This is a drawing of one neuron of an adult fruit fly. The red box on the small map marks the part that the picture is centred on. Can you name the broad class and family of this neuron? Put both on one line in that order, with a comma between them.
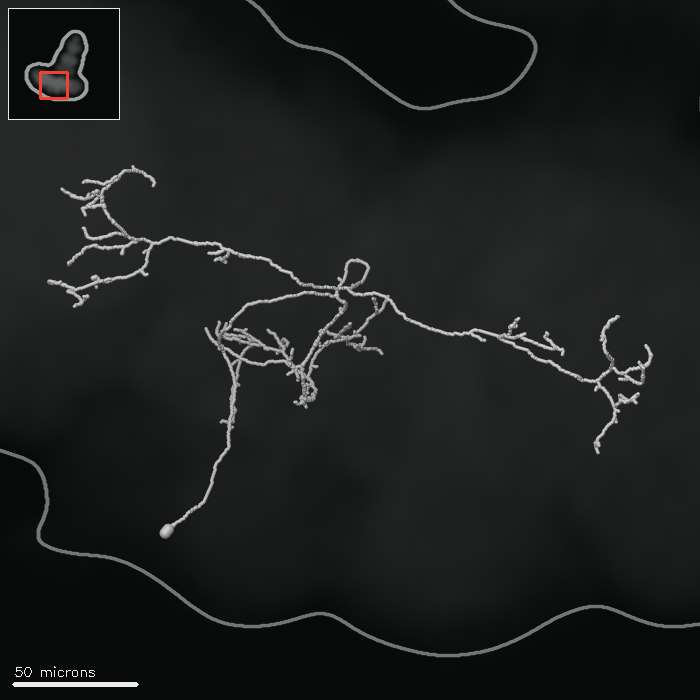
central-brain intrinsic neuron, hemilineage PSa1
